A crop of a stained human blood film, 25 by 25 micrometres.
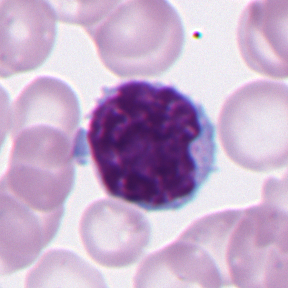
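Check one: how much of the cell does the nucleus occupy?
Most of it, leaving only a narrow rim of pale bluish-grey cytoplasm that is widest on the right side.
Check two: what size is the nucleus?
About 11 micrometres across.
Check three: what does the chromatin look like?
Dark purple and coarsely clumped.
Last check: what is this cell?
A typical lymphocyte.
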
